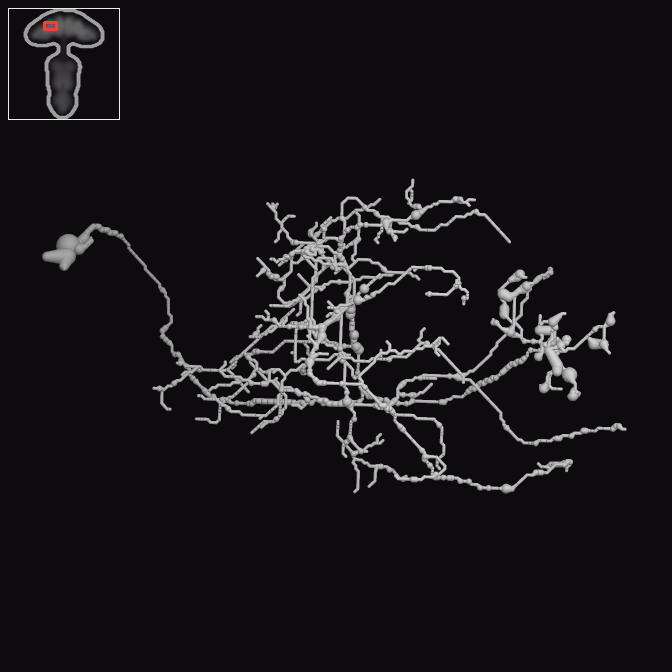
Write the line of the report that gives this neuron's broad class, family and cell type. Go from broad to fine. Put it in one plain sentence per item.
A central-brain intrinsic neuron of hemilineage SLPal3_and_SLPal4_dorsal, type CB4121.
